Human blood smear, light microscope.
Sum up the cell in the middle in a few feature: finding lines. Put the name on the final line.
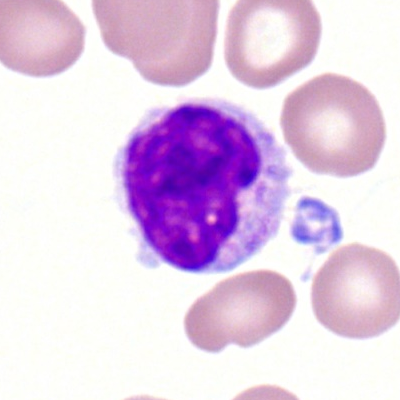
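Outline: roughly round, the edge slightly ragged and frayed
Nuclear shape: dented on the right side, so kidney-like
Chromatin: deep purple, coarsely clumped, paler patches between the clumps
Cytoplasm: holds fine granules, faint pinkish-lilac
Cell: lymphocyte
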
